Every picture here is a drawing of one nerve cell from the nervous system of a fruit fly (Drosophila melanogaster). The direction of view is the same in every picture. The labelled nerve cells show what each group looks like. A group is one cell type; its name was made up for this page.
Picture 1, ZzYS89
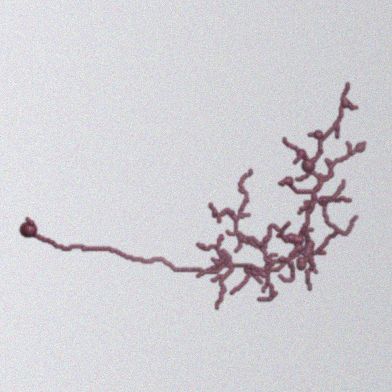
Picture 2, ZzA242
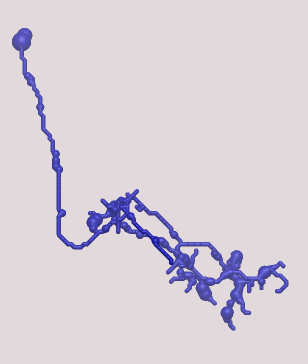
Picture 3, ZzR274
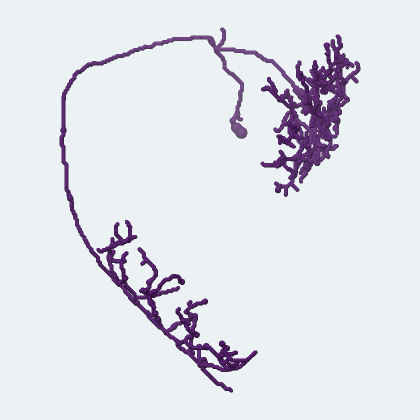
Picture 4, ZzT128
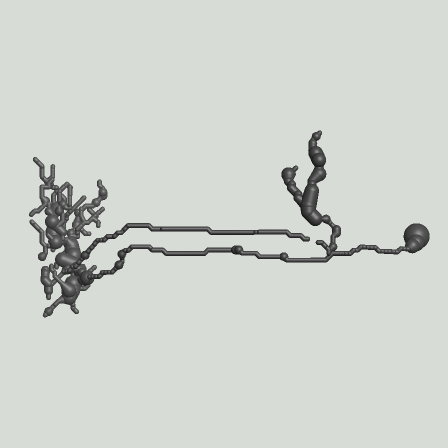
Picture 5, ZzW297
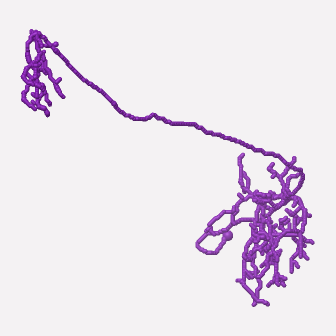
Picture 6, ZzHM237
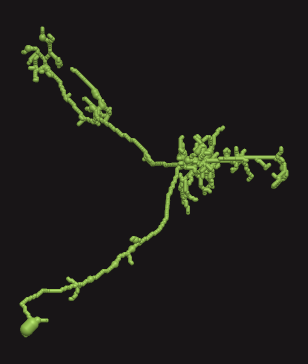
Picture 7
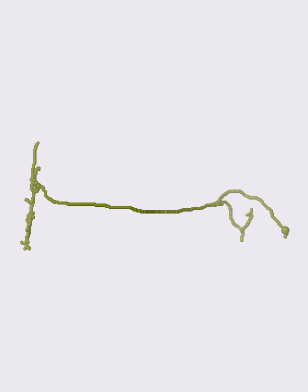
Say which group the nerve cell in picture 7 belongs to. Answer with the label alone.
ZzT128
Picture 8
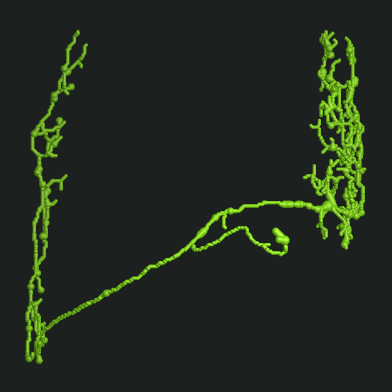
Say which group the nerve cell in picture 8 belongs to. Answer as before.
ZzR274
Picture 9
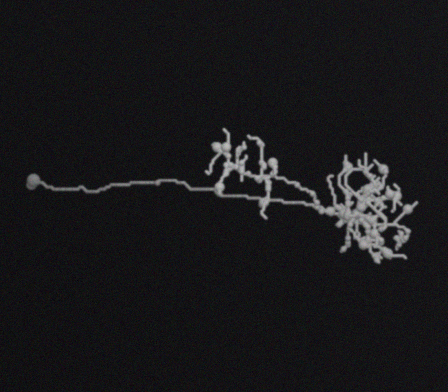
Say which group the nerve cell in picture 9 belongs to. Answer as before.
ZzHM237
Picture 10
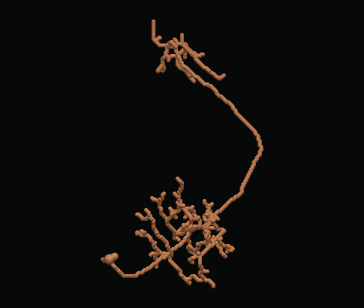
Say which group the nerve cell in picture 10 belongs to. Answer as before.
ZzW297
